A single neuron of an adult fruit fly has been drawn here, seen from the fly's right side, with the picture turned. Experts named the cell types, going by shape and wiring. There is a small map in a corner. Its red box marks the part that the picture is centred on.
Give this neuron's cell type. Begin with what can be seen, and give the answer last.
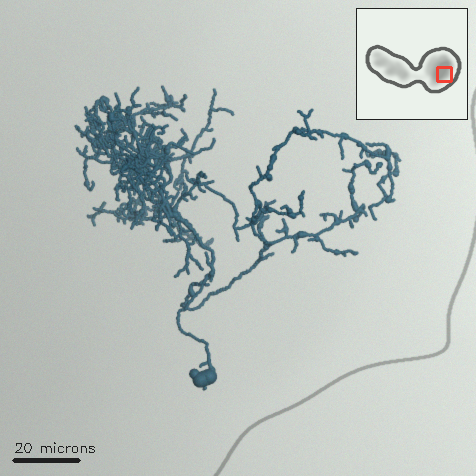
The cell body can be seen at the bottom of the picture. From left to right in the picture it spans about 100 microns. Dozens of branch ends can be seen. It is a central-brain intrinsic neuron. It is of cell type AVLP405.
